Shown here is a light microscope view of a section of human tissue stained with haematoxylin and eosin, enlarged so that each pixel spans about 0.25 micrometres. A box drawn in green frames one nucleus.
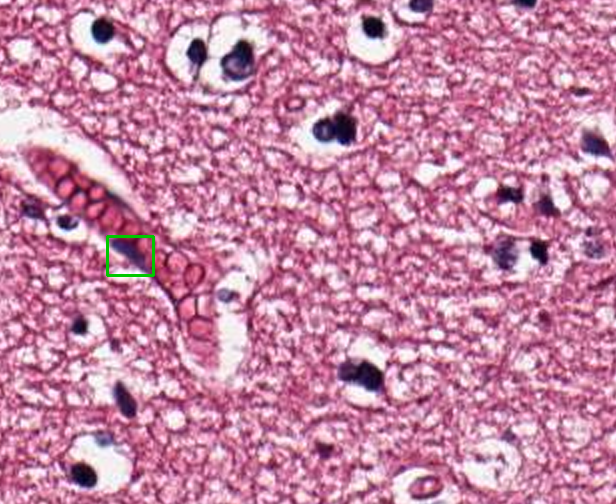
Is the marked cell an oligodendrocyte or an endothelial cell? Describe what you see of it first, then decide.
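The nucleus is long and thin, tapering at its ends, and much narrower than the rounder nuclei scattered in the surrounding tissue. The nucleus stains a dark, fairly even blue-purple. It lies along the edge of a vessel lumen, its long axis running parallel to the vessel wall, pressed against the packed round red-staining bodies that fill the lumen. Hardly any cytoplasm can be made out around the nucleus. It is an endothelial cell.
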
